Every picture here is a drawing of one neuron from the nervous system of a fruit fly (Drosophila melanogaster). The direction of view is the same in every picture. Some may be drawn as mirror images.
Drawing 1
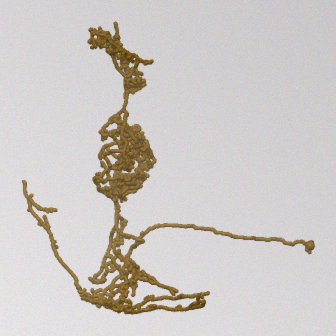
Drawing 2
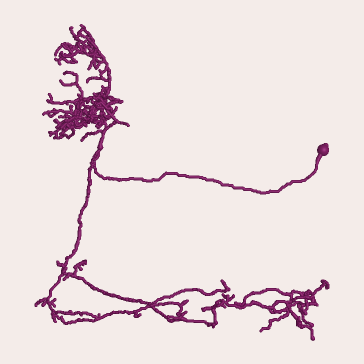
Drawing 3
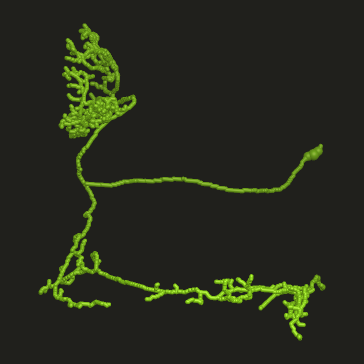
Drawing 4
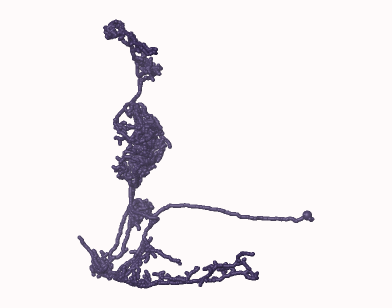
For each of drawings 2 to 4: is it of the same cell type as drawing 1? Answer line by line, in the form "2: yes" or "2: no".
2: no
3: no
4: yes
